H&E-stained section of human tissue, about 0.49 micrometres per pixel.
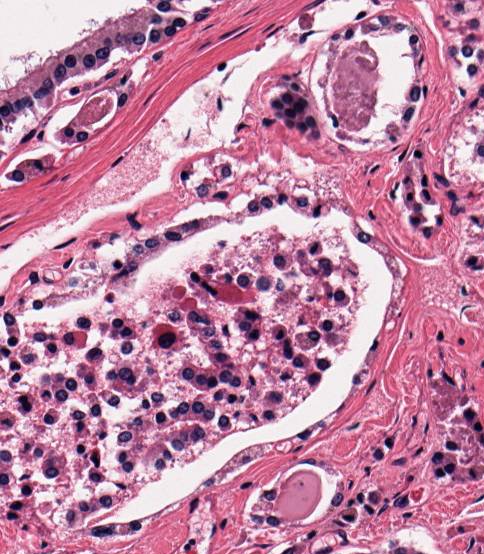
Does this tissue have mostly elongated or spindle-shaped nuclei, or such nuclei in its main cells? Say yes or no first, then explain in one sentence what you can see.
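No. Most cells in the central cluster have round, dark-staining nuclei.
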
